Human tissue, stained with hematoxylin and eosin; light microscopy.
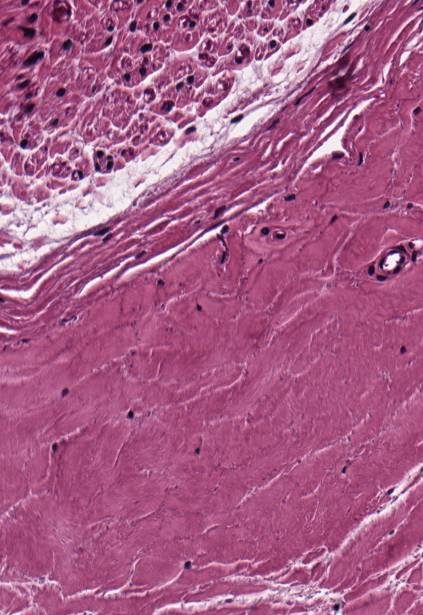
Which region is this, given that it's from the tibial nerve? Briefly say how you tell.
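Epineurium. Dense, uniformly pink fibrous tissue fills most of the field, middle to bottom edge.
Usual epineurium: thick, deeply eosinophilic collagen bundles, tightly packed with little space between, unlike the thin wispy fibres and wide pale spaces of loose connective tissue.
Nuclei sparse, small, dark.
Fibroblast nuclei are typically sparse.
Fibres in broad wavy bands, mostly running across the field. Upper left corner: separate compartment of closely packed rounded profiles with dark nuclei.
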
